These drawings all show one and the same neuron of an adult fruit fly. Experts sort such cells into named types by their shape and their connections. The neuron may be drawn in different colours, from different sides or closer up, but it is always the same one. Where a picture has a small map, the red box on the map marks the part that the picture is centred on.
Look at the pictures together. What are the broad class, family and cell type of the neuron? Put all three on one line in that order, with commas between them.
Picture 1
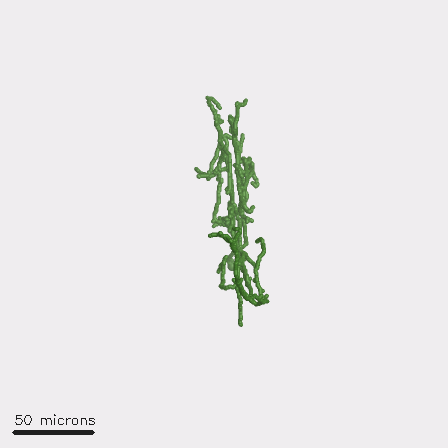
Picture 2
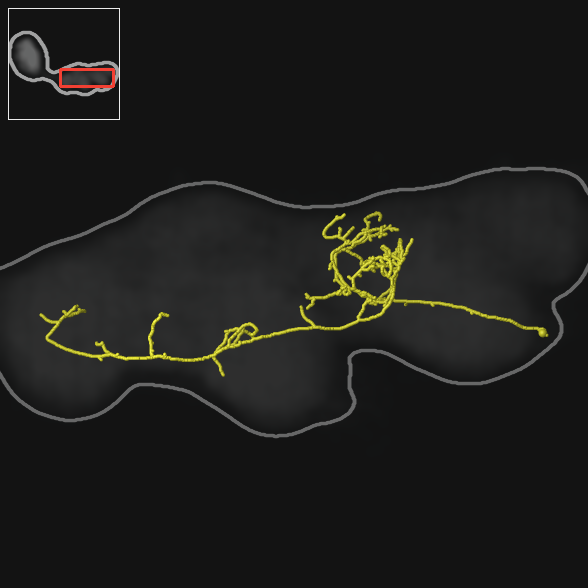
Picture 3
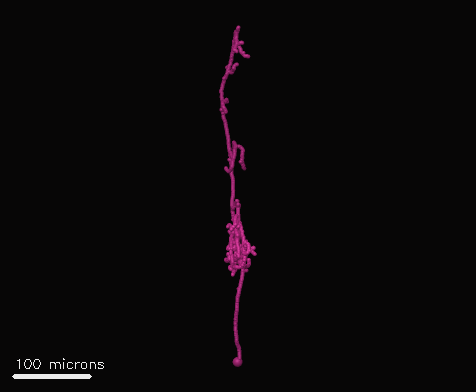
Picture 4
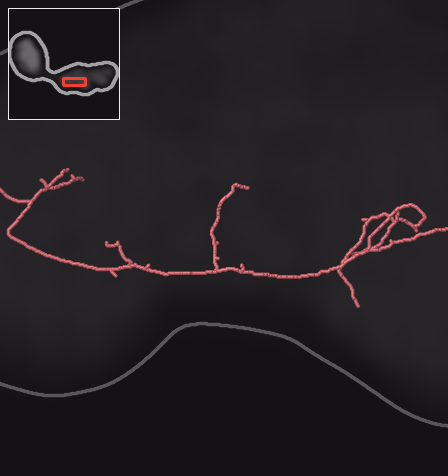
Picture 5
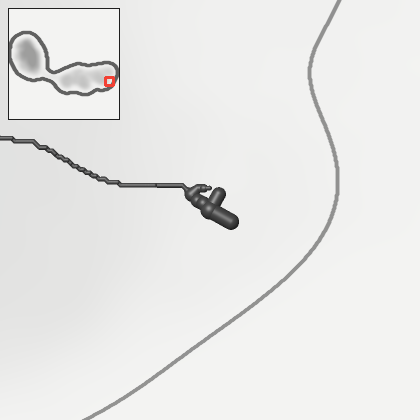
nerve-cord intrinsic neuron, hemilineage 05B, IN05B070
